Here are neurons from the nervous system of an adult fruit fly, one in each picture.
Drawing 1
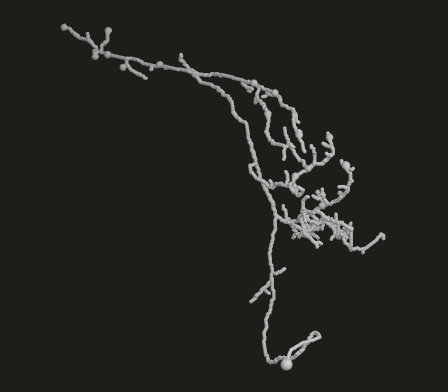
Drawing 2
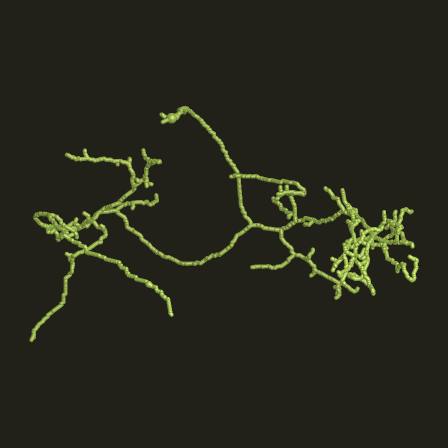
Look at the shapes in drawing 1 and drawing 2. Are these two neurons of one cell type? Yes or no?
no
